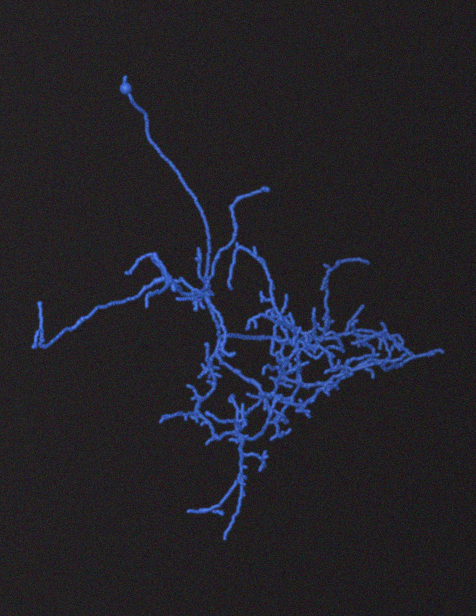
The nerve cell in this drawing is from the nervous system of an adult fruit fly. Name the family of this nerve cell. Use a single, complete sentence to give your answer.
Under the family hemilineage 11A is grouped this nerve cell.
